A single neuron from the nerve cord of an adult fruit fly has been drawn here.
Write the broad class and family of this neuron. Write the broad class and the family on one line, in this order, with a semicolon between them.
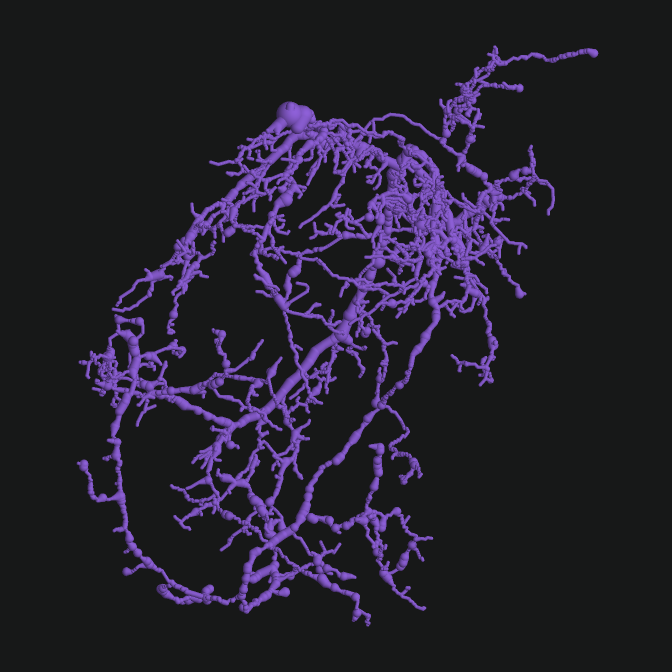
nerve-cord intrinsic neuron; hemilineage 04B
